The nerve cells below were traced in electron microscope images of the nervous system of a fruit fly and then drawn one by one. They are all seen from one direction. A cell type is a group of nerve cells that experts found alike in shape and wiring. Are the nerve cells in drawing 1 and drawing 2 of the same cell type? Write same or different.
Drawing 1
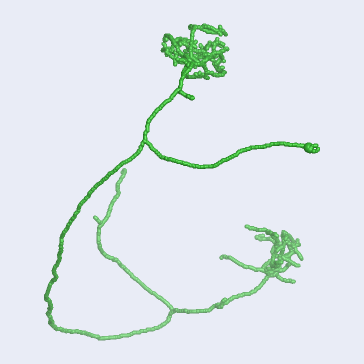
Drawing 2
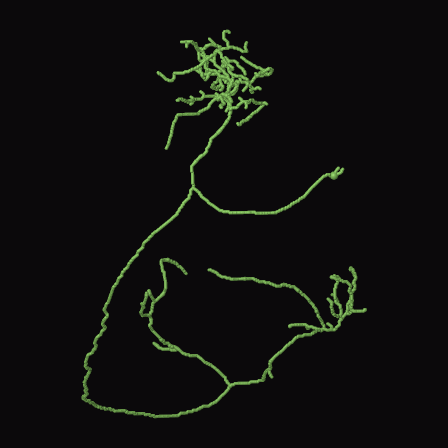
different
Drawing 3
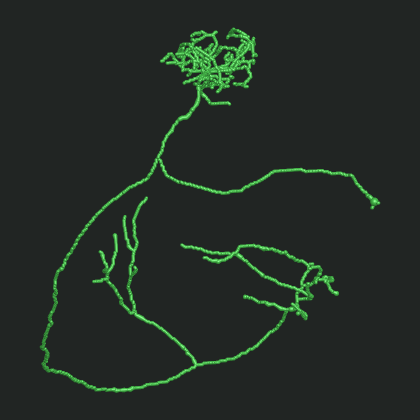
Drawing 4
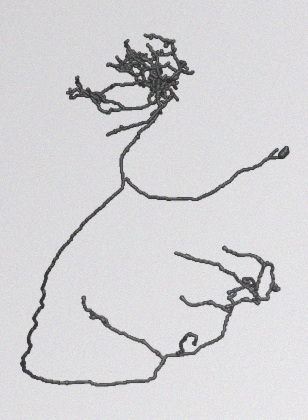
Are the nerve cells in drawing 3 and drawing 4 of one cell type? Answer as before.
different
